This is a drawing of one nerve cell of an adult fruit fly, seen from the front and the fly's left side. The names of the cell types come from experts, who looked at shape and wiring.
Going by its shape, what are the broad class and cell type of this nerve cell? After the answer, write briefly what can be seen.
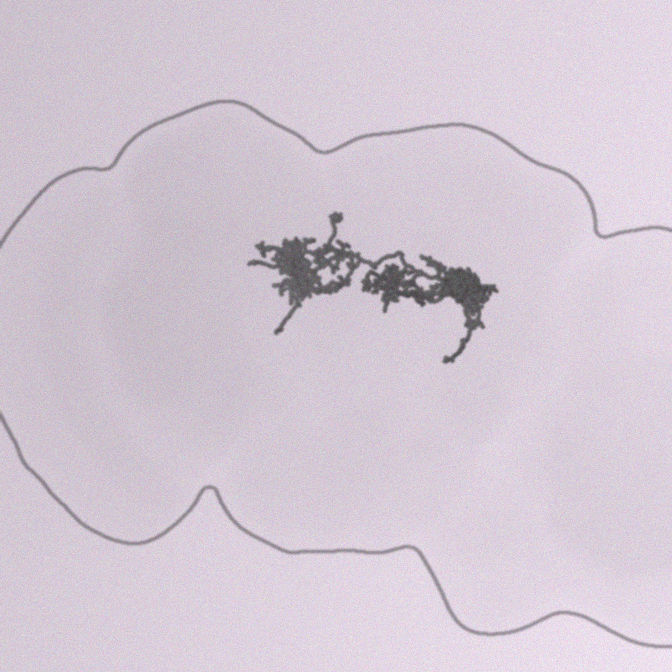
This is a central-brain intrinsic neuron. The cell type is IB118. As drawn here it is wider than it is tall.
